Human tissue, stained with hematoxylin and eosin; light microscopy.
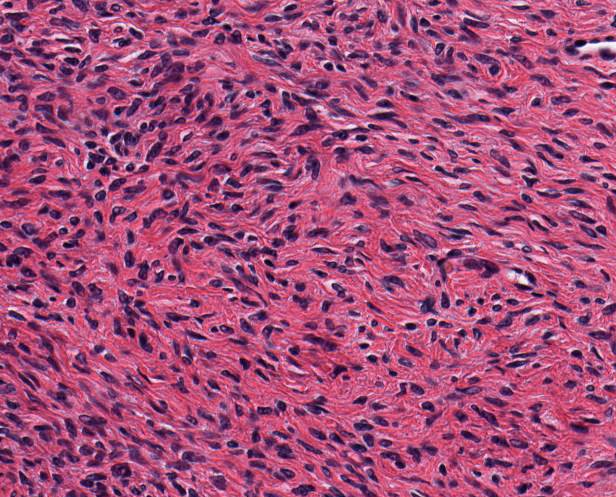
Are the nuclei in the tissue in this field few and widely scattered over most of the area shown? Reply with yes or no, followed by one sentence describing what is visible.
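No. The whole field is filled by densely packed spindle cells arranged in short fascicles that run in varying, intersecting directions.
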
